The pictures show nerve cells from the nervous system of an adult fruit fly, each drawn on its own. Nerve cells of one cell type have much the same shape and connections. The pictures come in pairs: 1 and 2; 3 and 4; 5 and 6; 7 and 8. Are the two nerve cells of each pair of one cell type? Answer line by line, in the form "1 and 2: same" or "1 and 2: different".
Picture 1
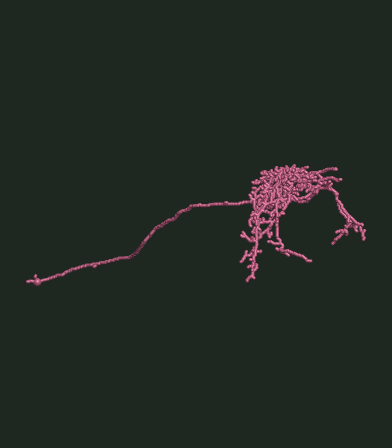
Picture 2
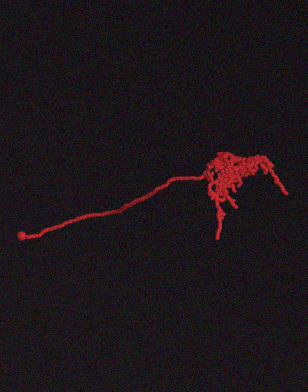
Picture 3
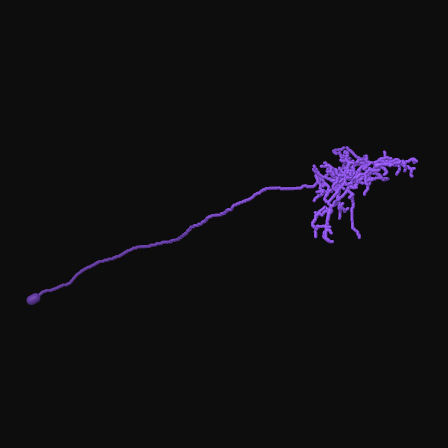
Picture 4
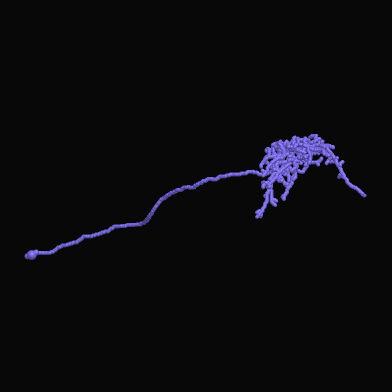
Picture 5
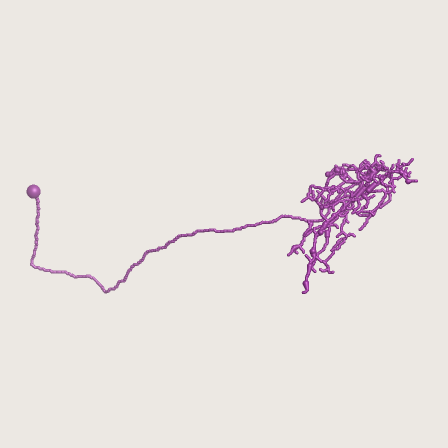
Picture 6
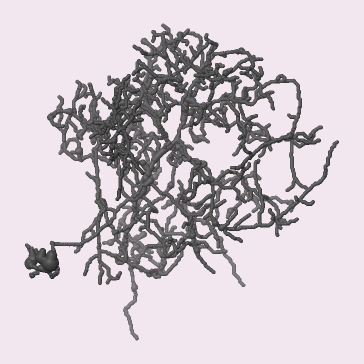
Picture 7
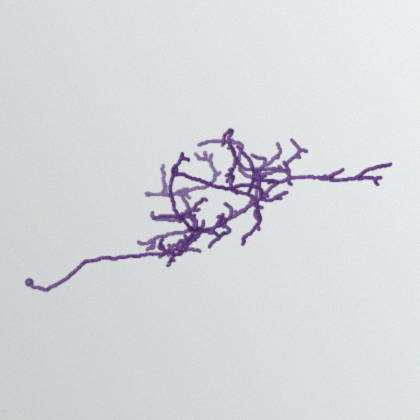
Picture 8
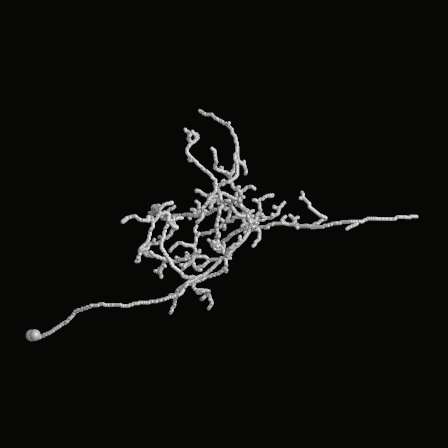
1 and 2: same
3 and 4: same
5 and 6: different
7 and 8: same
